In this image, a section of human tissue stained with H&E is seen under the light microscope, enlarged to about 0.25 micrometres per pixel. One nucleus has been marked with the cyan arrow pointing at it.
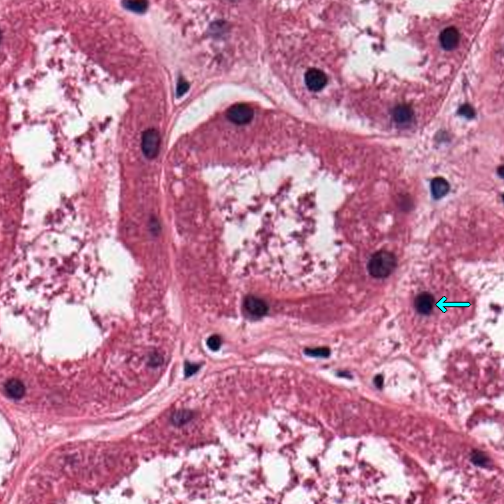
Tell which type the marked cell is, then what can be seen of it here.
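Proximal tubule cell. Its nucleus is round, compact and evenly dark, a little smaller and denser than the nucleus just up and to its left. The nucleus is surrounded by a wide rim of cytoplasm on all sides rather than pressed against the cell's outer edge. The cell forms part of a tubule wall, with a pale lumen holding loose pink flecks just to its right and lower right.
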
